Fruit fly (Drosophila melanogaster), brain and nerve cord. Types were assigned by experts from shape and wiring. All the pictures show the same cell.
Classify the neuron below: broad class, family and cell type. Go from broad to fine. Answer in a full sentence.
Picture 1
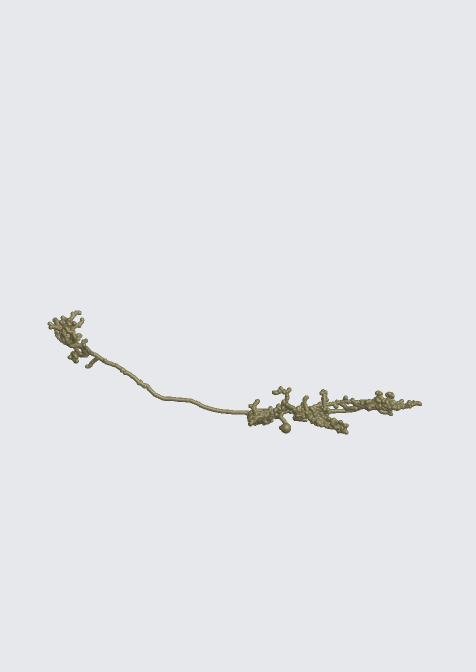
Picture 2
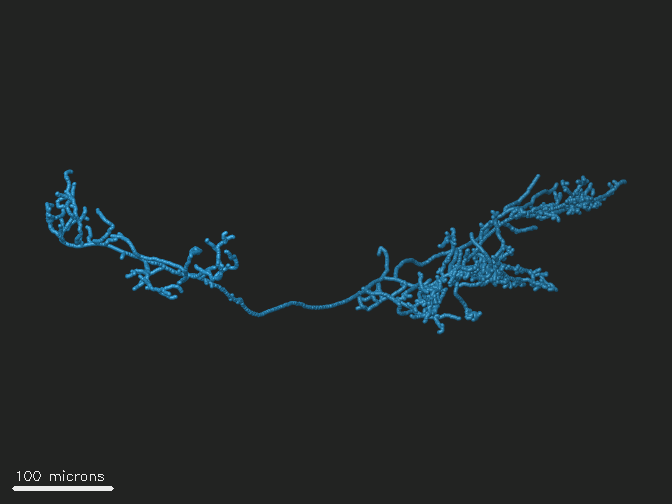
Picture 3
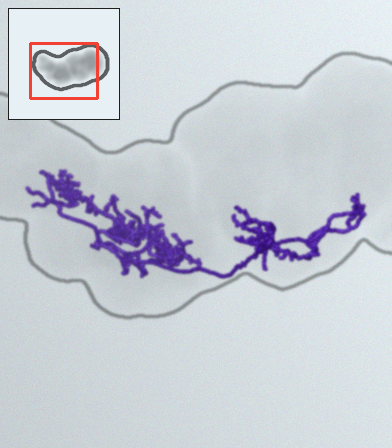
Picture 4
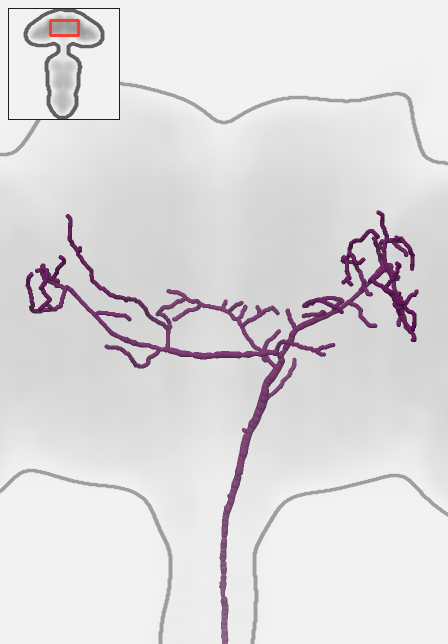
An ascending neuron of hemilineage 12B, type AN12B001.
